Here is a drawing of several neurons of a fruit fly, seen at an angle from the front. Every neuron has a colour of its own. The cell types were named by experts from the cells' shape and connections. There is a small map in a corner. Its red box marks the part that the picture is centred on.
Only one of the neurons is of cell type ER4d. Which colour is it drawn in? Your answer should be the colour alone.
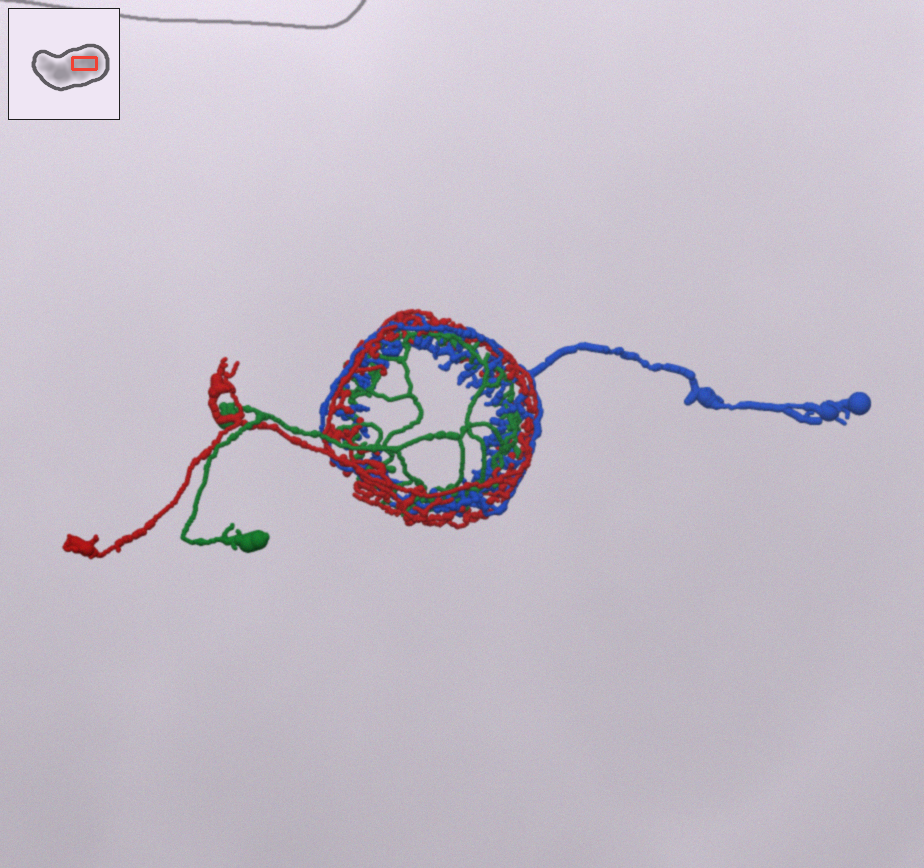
red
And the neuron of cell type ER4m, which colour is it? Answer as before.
blue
